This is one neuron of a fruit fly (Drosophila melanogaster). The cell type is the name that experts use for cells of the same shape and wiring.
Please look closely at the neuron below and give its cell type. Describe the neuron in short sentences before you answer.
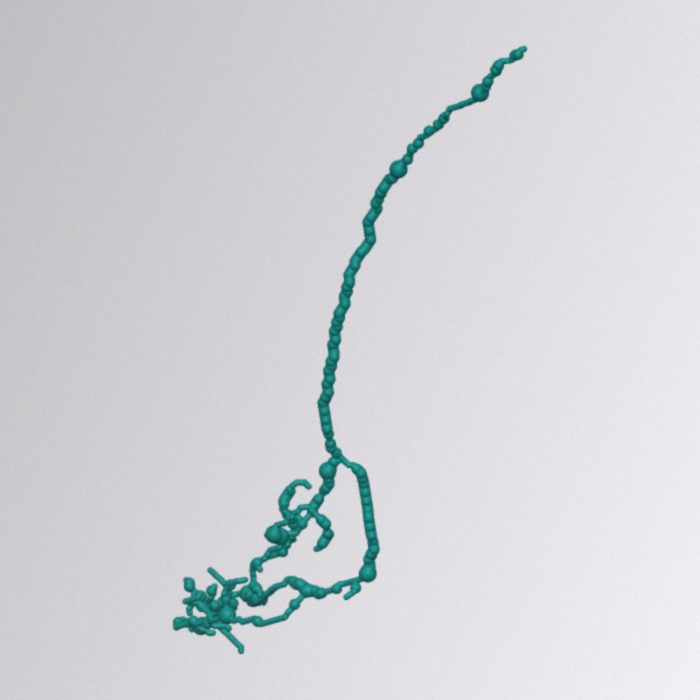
No cell body is drawn. In this view it is taller than it is wide. It is a sensory neuron entering the nerve cord. Its cell type is WG3.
